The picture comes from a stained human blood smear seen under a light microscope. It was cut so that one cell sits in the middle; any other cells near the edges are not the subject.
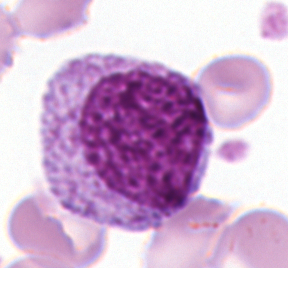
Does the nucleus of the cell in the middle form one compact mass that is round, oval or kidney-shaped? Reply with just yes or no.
Yes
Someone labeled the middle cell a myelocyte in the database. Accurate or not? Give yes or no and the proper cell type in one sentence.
Yes, the crop's central cell is a myelocyte.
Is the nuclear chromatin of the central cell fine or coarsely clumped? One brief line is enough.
The chromatin of this one is coarsely clumped.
